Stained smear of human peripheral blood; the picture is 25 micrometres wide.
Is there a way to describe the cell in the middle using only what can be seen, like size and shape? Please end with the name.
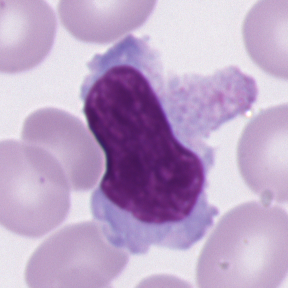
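Nucleus first: a single unlobed mass with an elongated, irregular outline, about 14 by 9 micrometres. Next, the cytoplasm: pale greyish blue, reaching farthest from the nucleus as a broad lobe toward the upper right. Then the granules: fine and pinkish, most plentiful in that upper-right part of the cytoplasm. Last, the name: large granular lymphocyte.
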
